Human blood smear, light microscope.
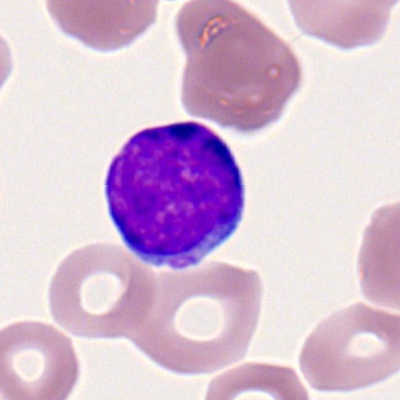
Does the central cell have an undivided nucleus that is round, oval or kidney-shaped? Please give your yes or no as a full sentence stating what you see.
Yes, the nucleus is one compact round, oval or kidney-shaped mass, not lobed or folded.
